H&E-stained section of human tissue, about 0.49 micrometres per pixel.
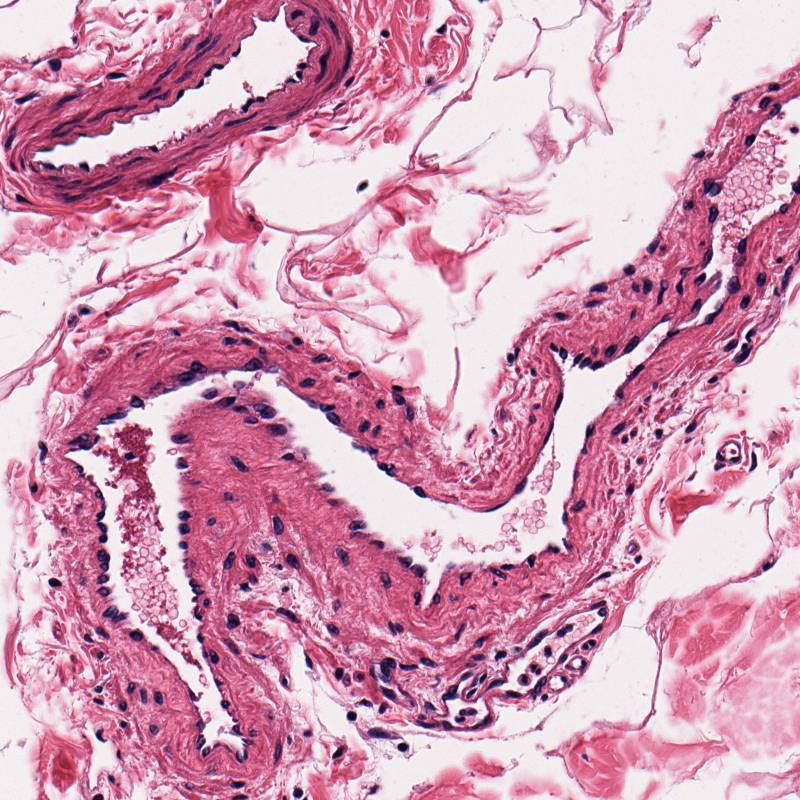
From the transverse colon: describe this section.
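Look across the left and centre and you will find several thin-walled vessels with folded, slit-like lumens. A single layer of flattened endothelial cells with dark, elongated nuclei lines each lumen. The walls are pink smooth muscle cells, their elongated nuclei running along the wall's length. At lower left, red blood cells partly fill one lumen.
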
